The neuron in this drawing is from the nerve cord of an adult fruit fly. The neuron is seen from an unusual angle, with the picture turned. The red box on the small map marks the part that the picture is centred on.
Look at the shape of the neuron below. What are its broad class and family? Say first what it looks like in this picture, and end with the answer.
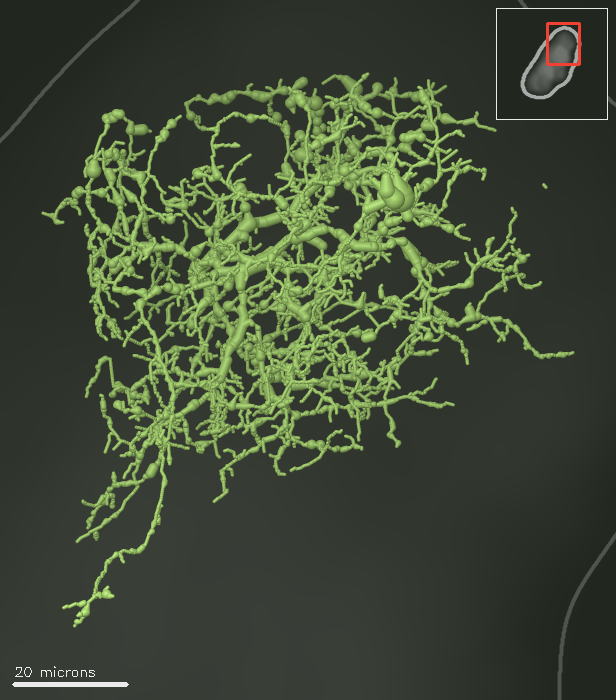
By the scale bar it is about 100 microns tall in this view. The picture shows more than a hundred branch ends. It is a nerve-cord intrinsic neuron. Its family is hemilineage 21A.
